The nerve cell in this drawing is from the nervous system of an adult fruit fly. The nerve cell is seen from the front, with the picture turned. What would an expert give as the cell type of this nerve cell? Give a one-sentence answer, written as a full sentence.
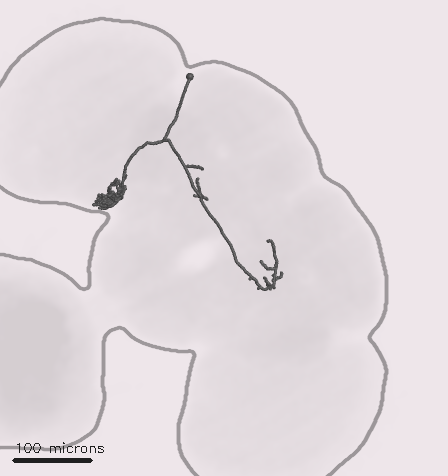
As a matter of cell type, the nerve cell is LT81.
